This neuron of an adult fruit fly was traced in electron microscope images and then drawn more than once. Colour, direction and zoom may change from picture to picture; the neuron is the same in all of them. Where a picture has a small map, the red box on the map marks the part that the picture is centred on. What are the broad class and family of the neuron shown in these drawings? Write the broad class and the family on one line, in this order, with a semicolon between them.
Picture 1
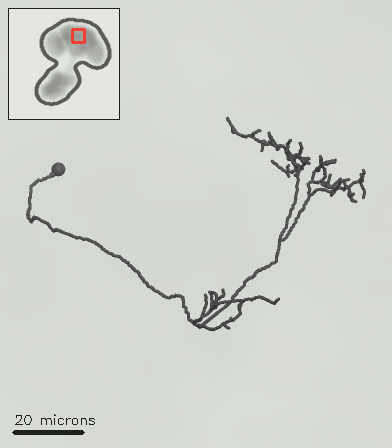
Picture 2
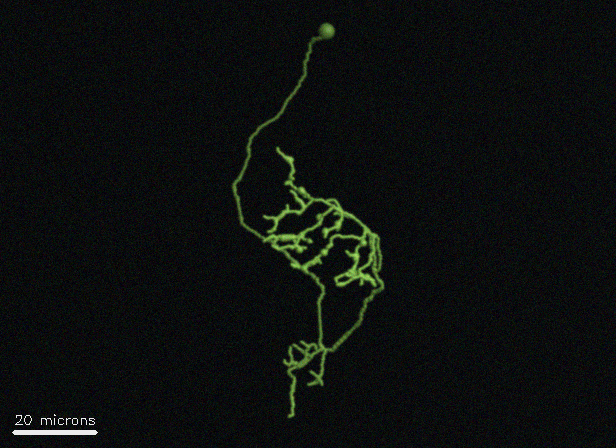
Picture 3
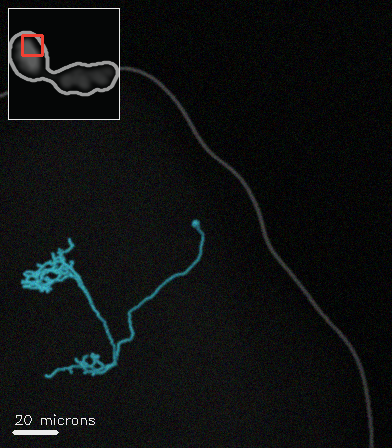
central-brain intrinsic neuron; class CX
